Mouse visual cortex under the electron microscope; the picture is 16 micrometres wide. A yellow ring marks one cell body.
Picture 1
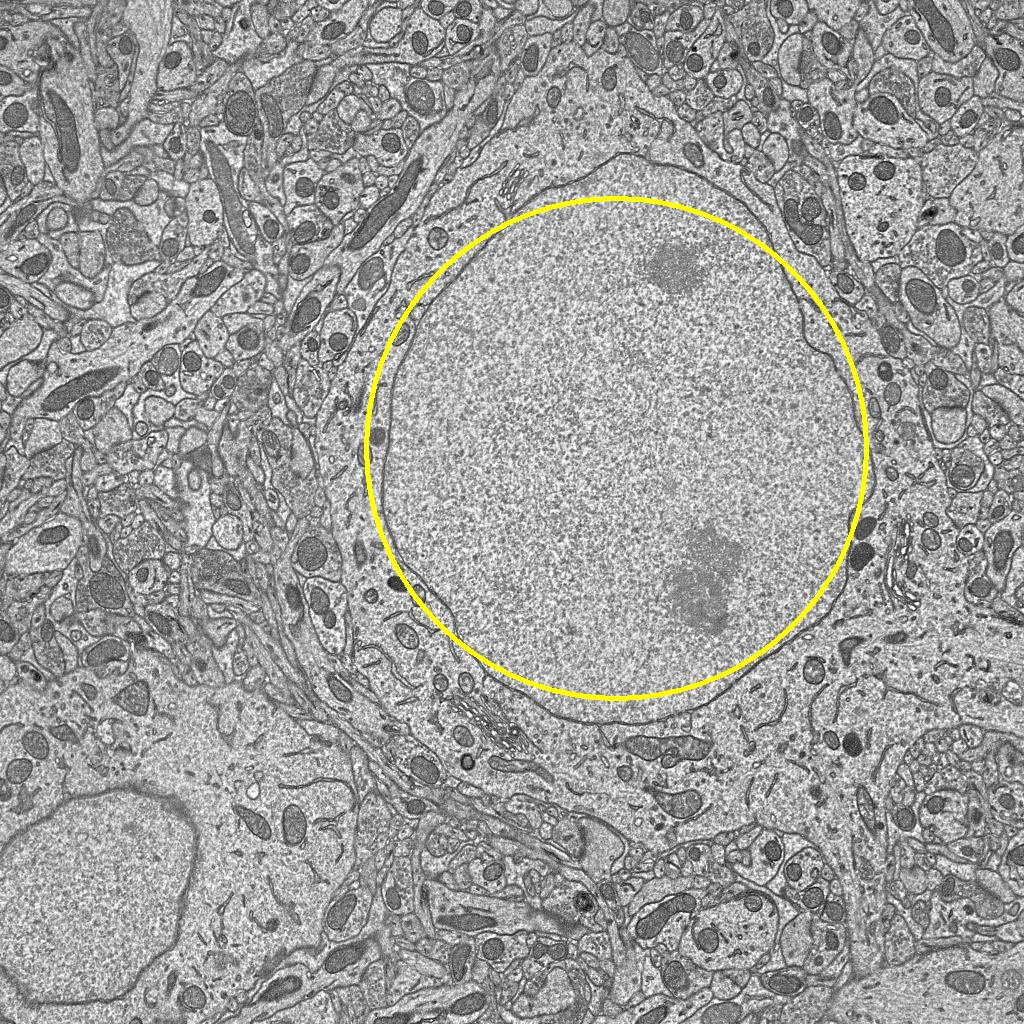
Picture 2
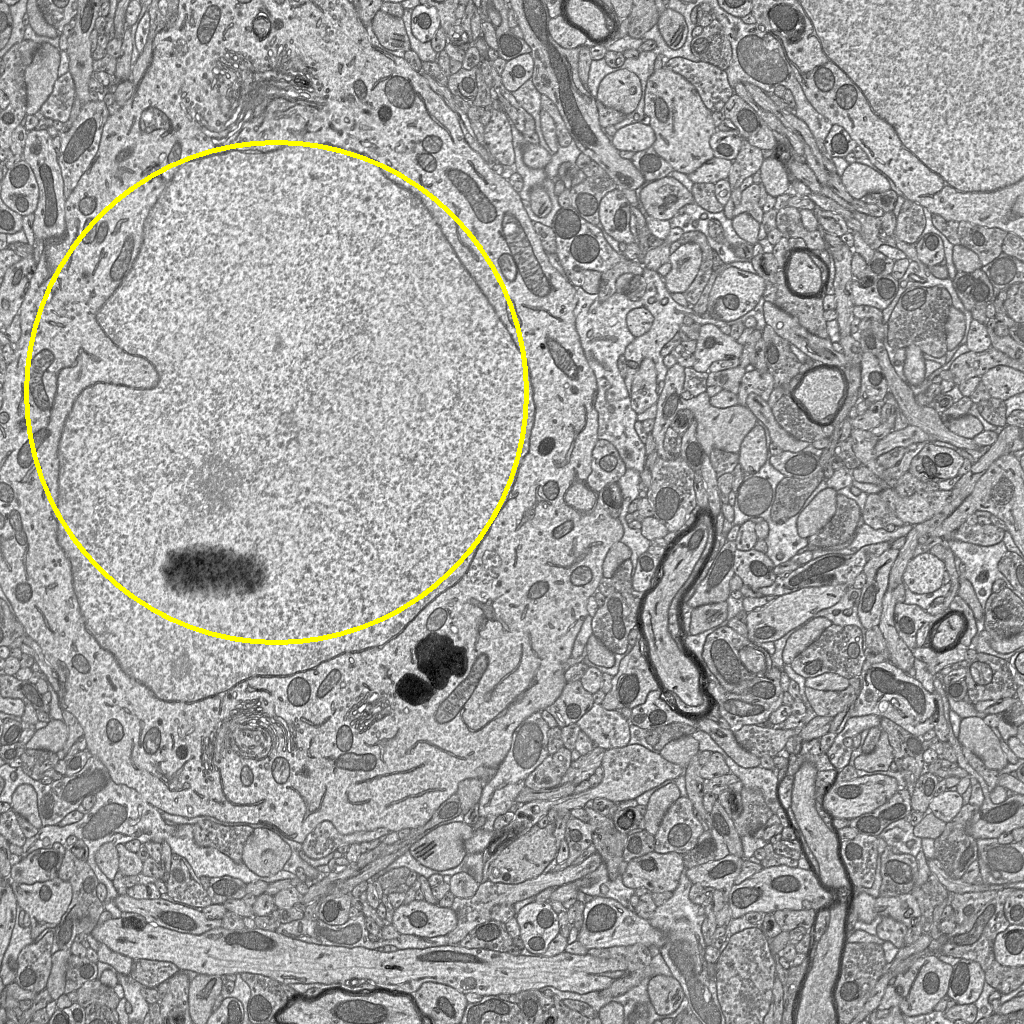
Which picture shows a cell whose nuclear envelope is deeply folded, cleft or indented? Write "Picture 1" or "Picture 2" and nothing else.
Picture 2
